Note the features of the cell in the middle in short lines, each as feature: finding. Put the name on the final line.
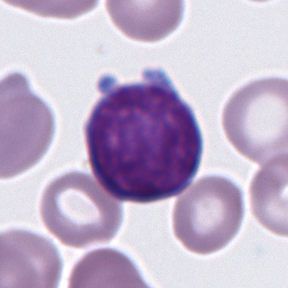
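Chromatin: dense, dark purple, coarse clumps with small paler patches between them.
Nucleolus: none seen.
Cytoplasm: no granules seen.
Cell edge: small pale-blue knobs sticking out along the upper edge.
Identification: myeloblast.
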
